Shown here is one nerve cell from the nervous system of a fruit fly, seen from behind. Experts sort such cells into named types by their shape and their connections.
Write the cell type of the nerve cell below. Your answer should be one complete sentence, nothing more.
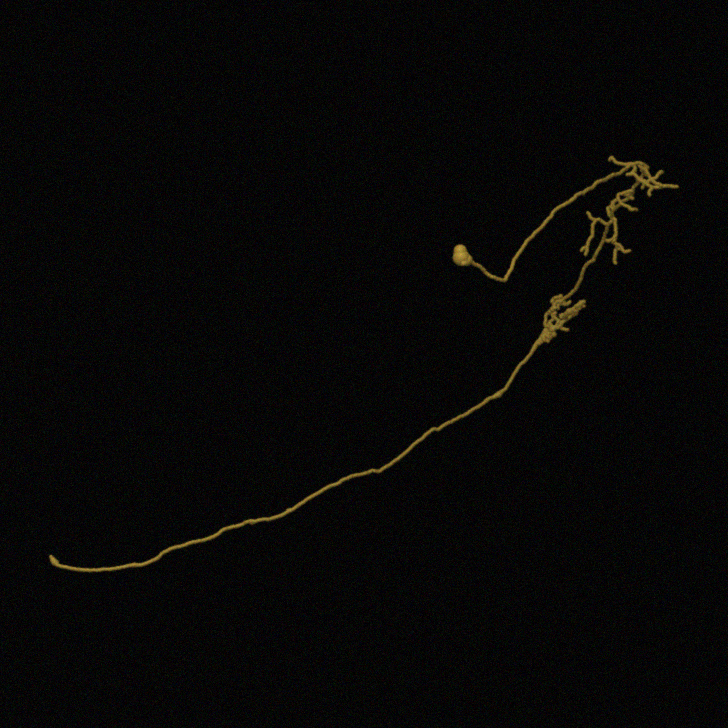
Belonging to the cell type C2 is this nerve cell.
